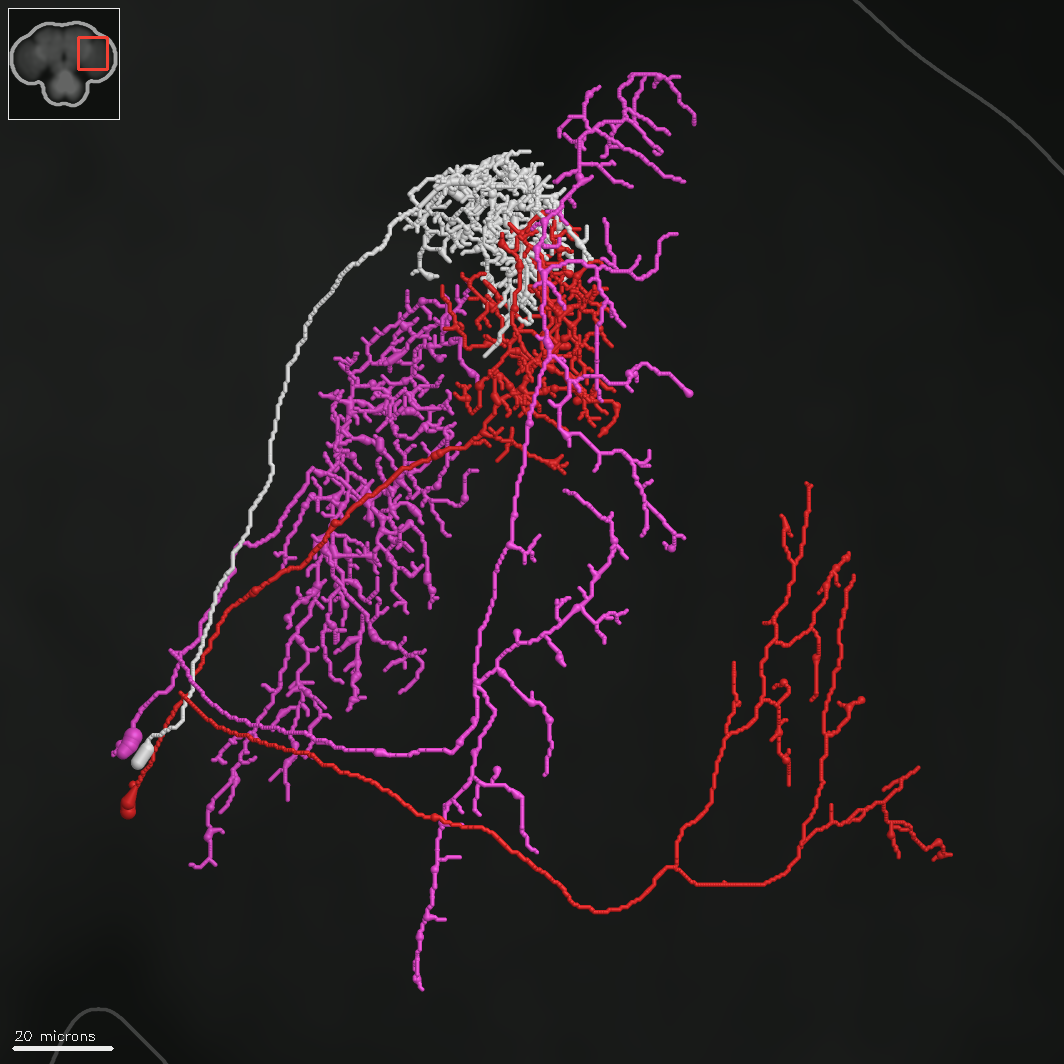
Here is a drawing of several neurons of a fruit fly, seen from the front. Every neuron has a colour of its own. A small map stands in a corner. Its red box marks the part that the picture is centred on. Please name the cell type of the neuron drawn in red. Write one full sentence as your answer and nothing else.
The neuron is of cell type MeLo12.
